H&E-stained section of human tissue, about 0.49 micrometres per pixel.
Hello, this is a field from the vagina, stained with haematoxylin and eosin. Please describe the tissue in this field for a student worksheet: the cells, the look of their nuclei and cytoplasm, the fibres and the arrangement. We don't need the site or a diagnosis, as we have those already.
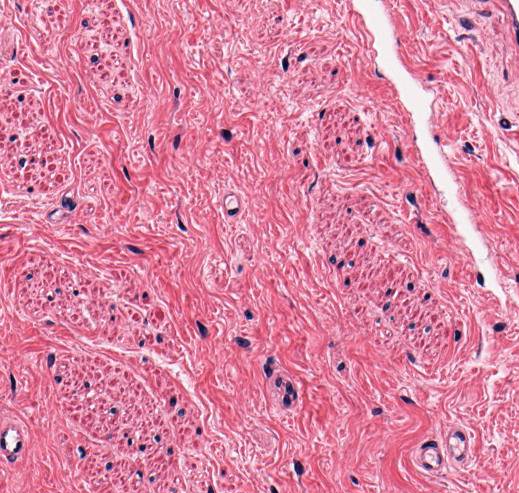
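Scattered through the left and central field are several rounded to oval bundles cut in cross-section, set in dense collagenous stroma. Their nuclei are small, dark and sparse. Between them, wavy eosinophilic collagen fibres run in varied directions, with sparse, thin, spindle-shaped stromal nuclei.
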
